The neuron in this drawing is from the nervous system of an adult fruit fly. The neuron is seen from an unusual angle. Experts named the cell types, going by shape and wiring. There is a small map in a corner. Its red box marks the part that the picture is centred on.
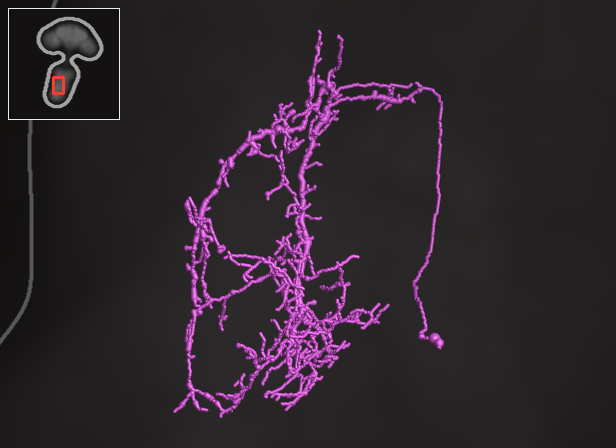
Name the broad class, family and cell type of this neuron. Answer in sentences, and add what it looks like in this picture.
It is a nerve-cord intrinsic neuron. Its family is hemilineage 12B. Its cell type is IN12B022. It is in the nerve cord and does not reach the brain. The picture shows dozens of branch ends.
